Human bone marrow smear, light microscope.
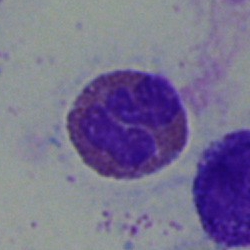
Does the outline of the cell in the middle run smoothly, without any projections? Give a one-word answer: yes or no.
Yes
